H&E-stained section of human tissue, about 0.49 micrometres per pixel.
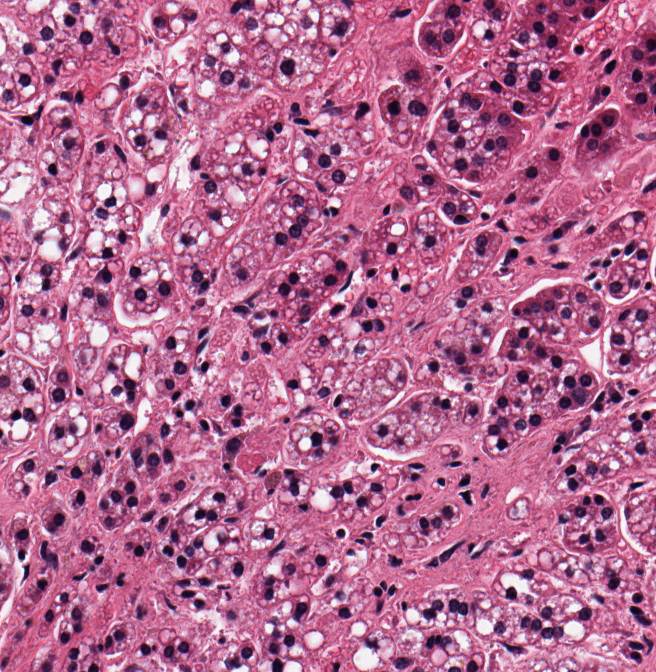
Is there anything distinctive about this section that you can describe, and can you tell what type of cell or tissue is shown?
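Most cells have pale cytoplasm filled with many small clear vacuoles, which gives a bubbly look. In the nests, the cells have small, round, darkly stained nuclei, usually one per cell, lying near the centre. Toward the upper right the cytoplasm is denser and more strongly pink, with fewer vacuoles. This is adrenal gland.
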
